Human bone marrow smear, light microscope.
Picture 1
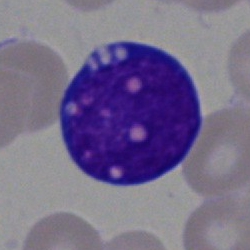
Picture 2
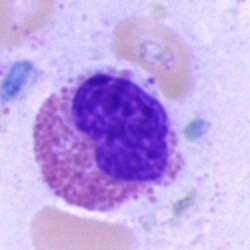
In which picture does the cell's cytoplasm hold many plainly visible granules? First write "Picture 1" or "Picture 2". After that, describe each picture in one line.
Picture 2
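Picture 1: No distinct granules are seen in the cell.
Picture 2: The cytoplasm is packed with coarse reddish-pink granules.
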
